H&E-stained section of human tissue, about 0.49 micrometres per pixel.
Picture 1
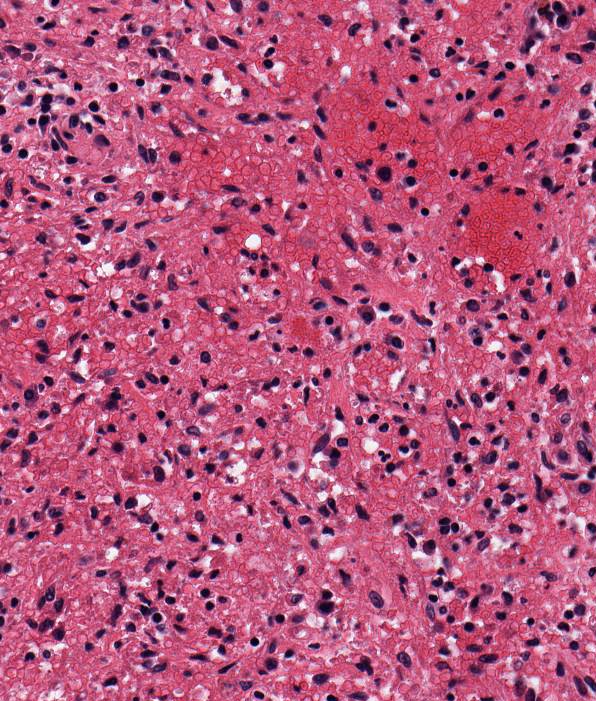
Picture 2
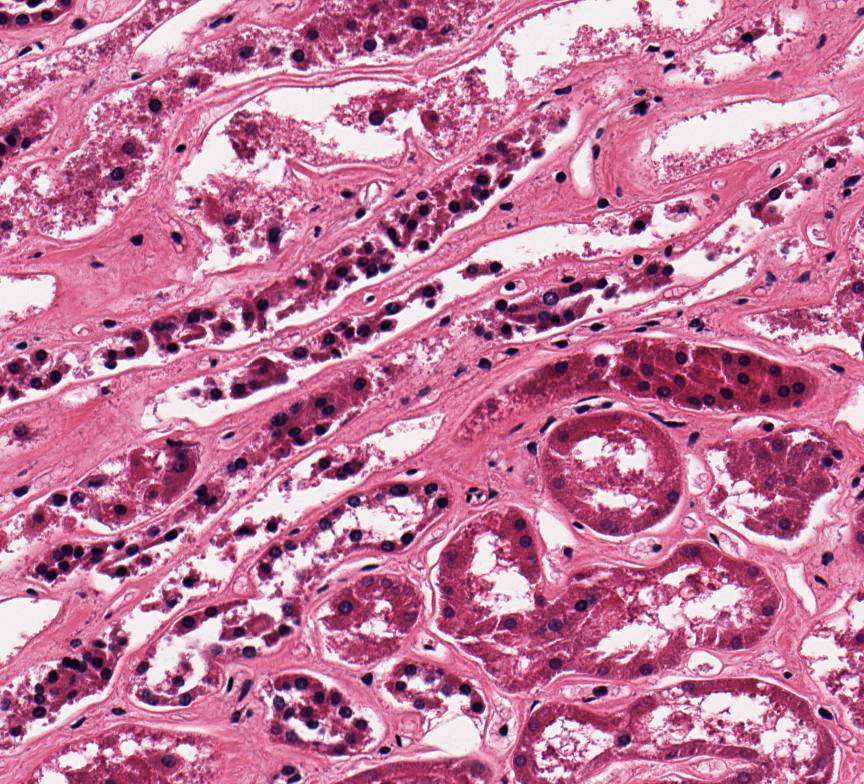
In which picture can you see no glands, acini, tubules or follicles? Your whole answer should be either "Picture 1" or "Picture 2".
Picture 1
